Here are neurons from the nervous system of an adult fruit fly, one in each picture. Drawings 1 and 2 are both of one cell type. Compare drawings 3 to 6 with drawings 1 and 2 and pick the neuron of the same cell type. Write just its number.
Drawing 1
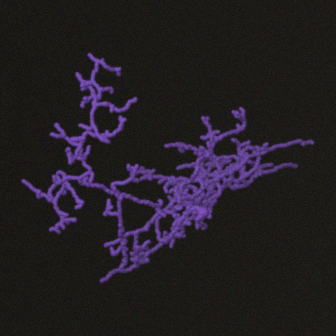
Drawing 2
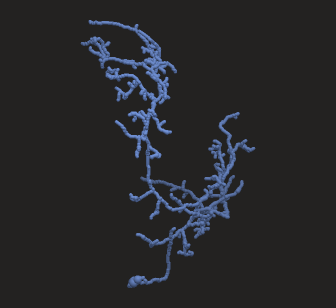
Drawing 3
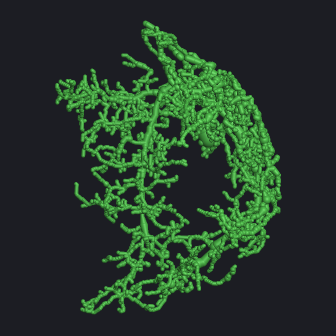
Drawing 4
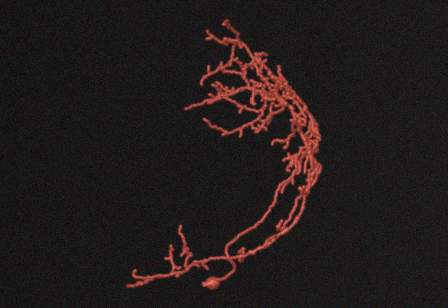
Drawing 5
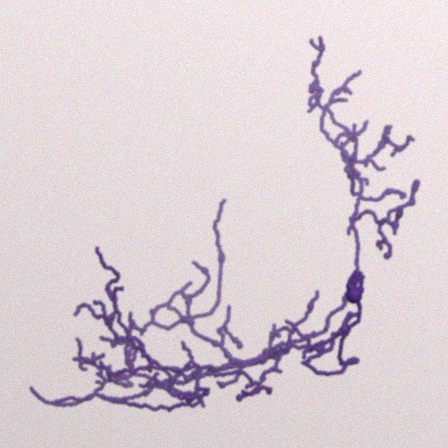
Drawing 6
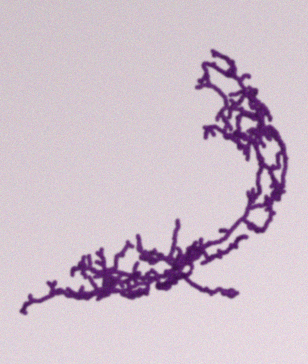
5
